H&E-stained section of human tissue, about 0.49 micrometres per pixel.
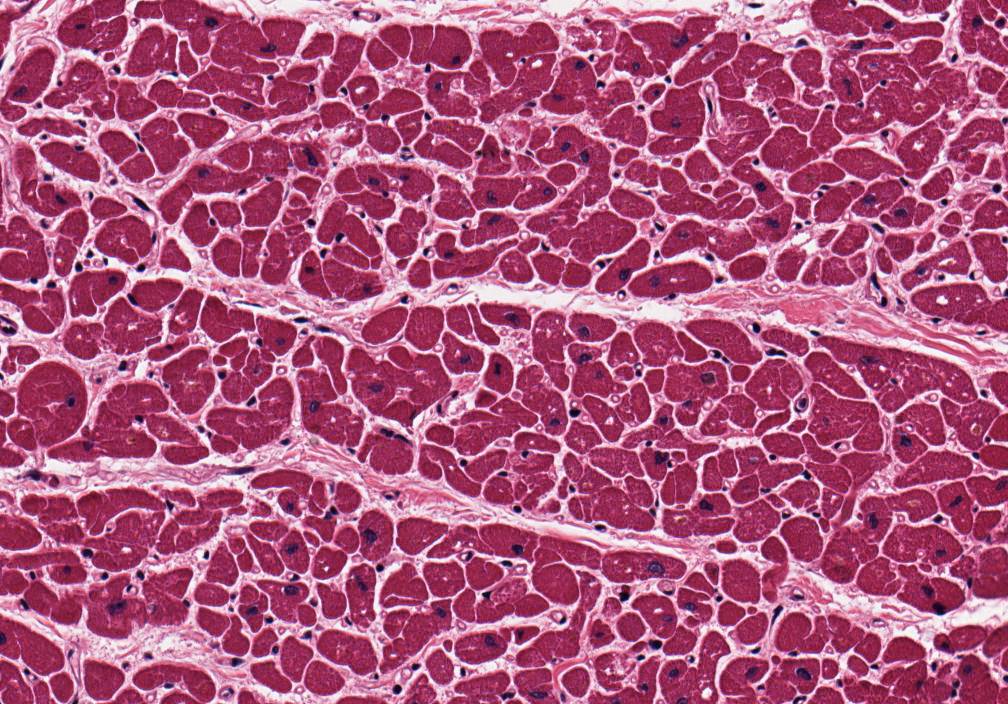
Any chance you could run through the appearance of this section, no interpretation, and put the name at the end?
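Fibres are cut mostly across, giving closely packed rounded to polygonal profiles field-wide. Any visible nucleus is single and central; in some fibres a small pale clear zone sits beside or around it. Cytoplasm stains deep, fairly uniform red-pink. Left ventricle of the heart, then.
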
